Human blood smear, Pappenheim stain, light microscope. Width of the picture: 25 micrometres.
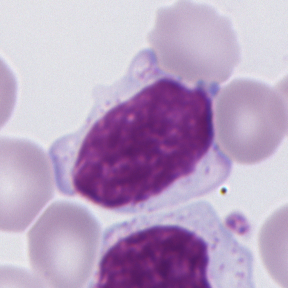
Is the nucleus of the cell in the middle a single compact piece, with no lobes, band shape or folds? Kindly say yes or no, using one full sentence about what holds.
Yes, there is one compact nucleus, round, oval or kidney-shaped, in this cell.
